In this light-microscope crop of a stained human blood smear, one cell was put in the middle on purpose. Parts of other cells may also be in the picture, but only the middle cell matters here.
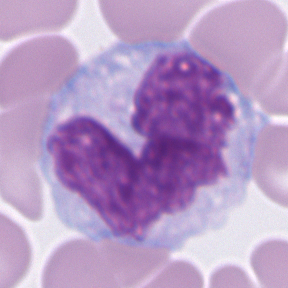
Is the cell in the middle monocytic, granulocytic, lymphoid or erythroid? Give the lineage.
monocytic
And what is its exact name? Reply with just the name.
monocyte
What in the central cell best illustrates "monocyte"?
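Taking the central cell as a monocyte, the nucleus is a single broad mass folded into a V, with the notch opening upward. The chromatin has a loose, lacy texture and is not packed into dense dark blocks.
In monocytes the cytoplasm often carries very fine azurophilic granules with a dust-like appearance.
The cytoplasm of this cell is pale grey-blue and has a faintly foamy look, with small pale spots.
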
